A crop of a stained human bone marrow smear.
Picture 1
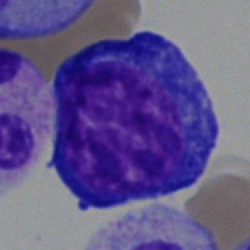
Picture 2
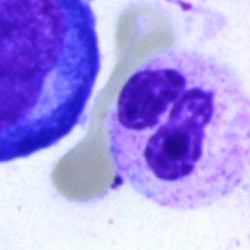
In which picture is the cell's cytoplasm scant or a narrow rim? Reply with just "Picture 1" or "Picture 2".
Picture 1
